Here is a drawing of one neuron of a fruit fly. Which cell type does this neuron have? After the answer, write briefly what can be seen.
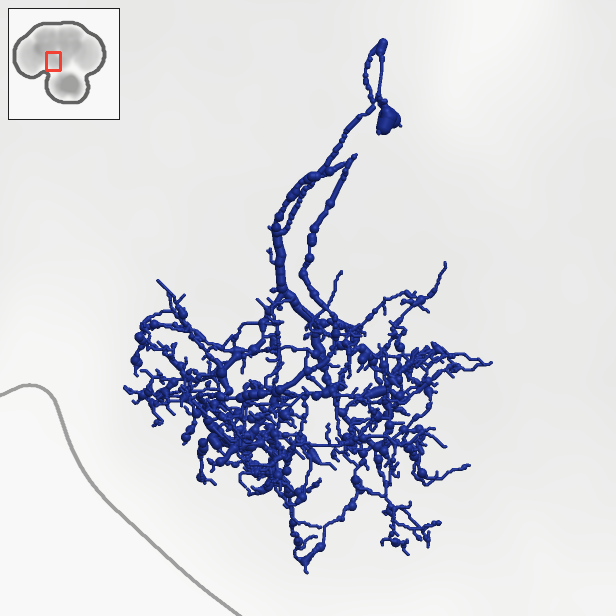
It is of cell type GNG185. This is a central-brain intrinsic neuron. The picture shows more than a hundred branch ends. In this view it is taller than it is wide.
